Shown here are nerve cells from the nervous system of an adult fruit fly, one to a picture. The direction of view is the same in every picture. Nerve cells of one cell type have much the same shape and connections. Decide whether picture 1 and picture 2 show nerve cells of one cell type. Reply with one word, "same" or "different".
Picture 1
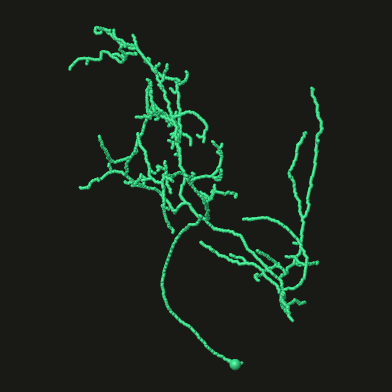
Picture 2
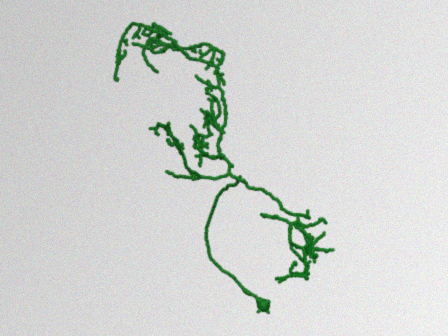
different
